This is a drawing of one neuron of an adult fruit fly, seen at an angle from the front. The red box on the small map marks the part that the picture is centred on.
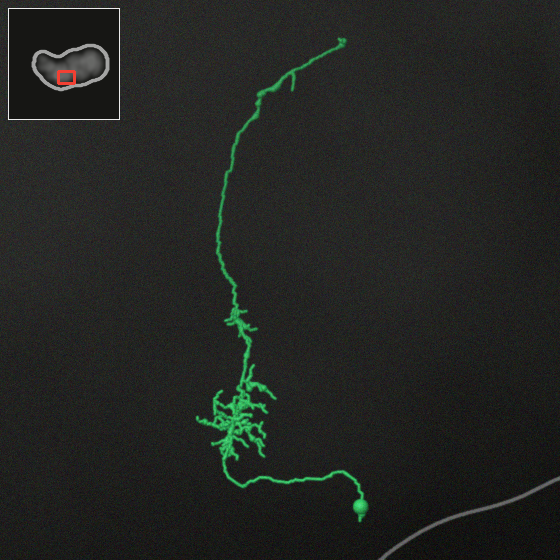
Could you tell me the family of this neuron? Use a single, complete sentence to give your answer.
It is Tm that is the family of this neuron.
